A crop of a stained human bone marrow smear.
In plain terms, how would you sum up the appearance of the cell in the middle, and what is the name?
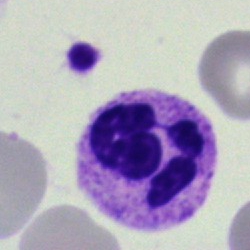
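Visible features: the outline of the cell is round; the chromatin is dark purple and densely clumped; no nucleoli are visible in the nucleus. Answer: segmented neutrophil.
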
